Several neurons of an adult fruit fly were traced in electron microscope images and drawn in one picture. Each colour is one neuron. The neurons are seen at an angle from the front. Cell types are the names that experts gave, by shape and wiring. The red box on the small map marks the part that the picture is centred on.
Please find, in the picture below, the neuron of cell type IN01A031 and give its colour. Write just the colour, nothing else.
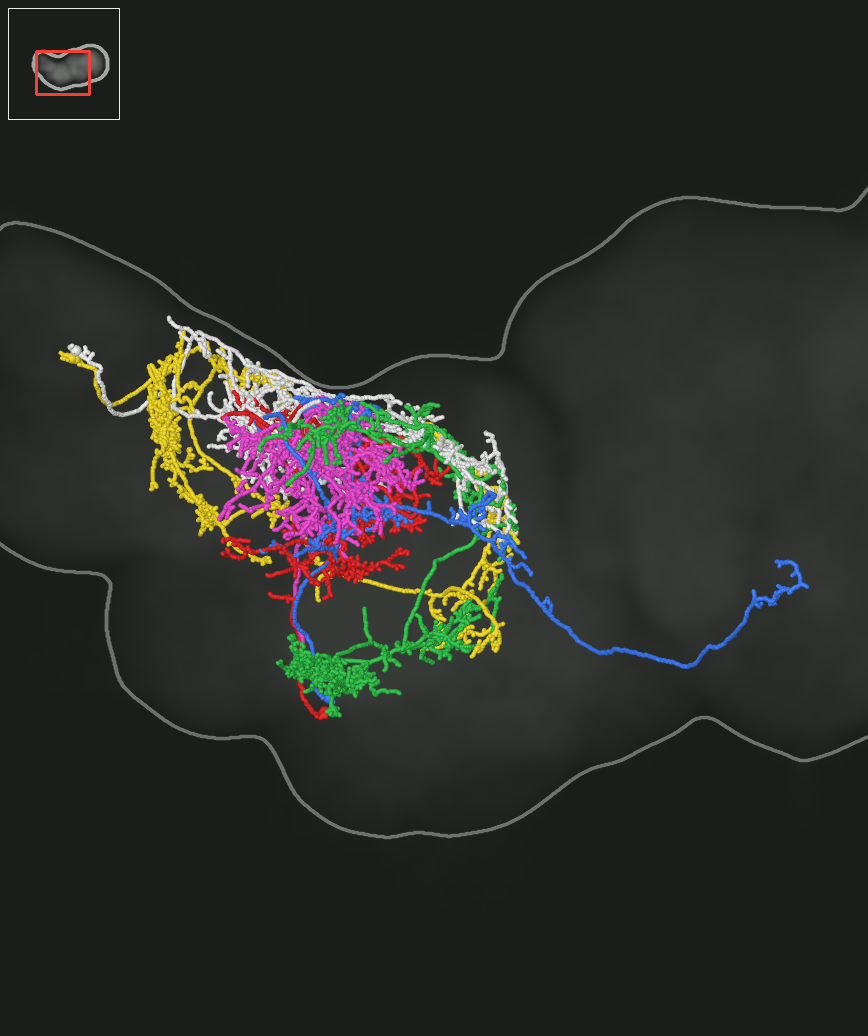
yellow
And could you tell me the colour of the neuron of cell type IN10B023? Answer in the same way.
green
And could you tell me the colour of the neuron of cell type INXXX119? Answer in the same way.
white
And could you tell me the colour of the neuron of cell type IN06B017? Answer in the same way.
red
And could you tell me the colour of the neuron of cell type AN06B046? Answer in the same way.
blue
